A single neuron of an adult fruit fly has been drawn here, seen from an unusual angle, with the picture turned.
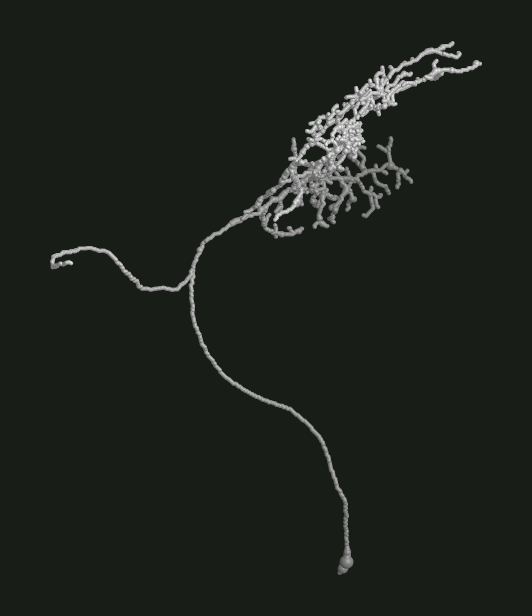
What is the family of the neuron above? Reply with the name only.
hemilineage 23B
